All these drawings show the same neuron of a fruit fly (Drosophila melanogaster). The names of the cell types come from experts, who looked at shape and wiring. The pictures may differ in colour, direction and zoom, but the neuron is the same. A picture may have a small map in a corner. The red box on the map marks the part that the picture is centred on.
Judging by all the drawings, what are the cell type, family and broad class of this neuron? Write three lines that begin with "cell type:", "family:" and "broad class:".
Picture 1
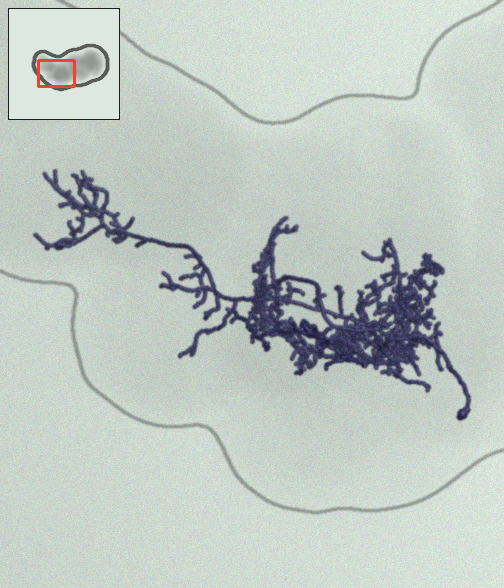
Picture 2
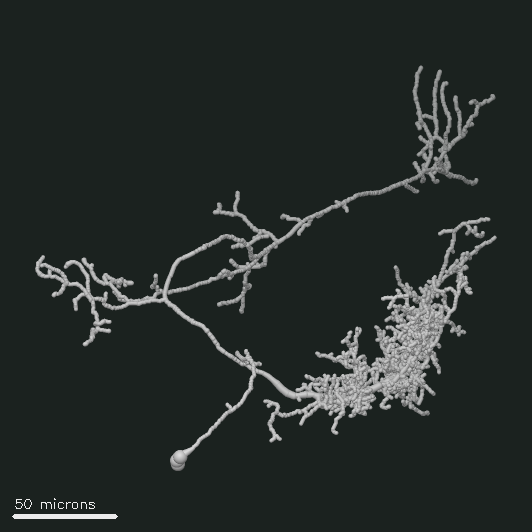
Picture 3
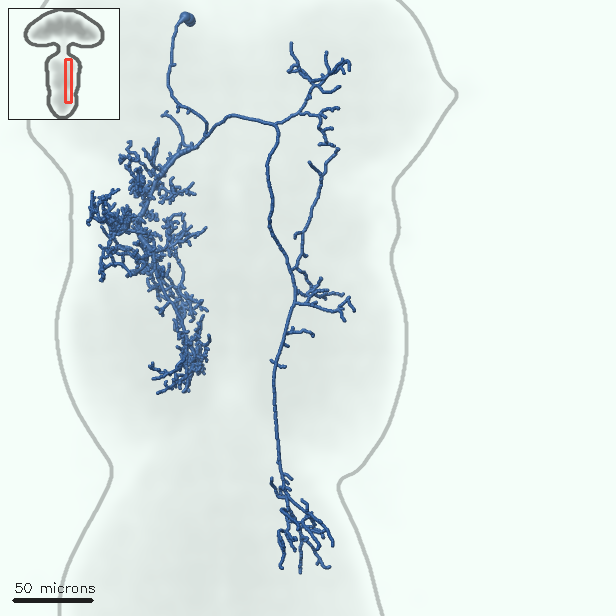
cell type: IN07B012
family: hemilineage 07B
broad class: nerve-cord intrinsic neuron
